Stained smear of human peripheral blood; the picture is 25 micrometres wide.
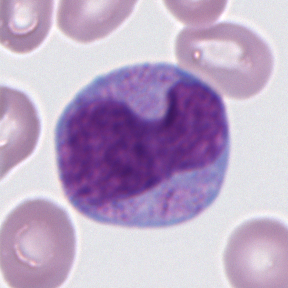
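Atypical promyelocyte in a stained smear of peripheral blood. Look at the nucleus first: its indentation comes in from the top edge, and you will find no distinct nucleoli there. Now move out to the cytoplasm, where fine pinkish-purple granules are scattered throughout but no clear vacuoles show.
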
